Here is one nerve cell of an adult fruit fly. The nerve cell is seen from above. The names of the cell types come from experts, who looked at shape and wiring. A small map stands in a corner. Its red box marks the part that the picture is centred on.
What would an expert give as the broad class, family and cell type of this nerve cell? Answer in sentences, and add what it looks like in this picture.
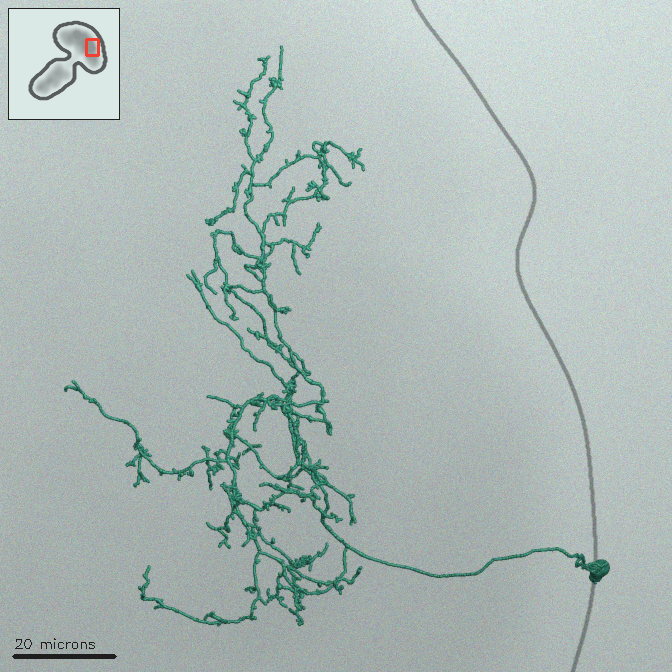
This is a central-brain intrinsic neuron. Its family is hemilineage SLPav3. The cell type is CB1626. It is in the brain and does not reach the nerve cord. From top to bottom in the picture it spans about 120 microns. Dozens of branch ends can be seen.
